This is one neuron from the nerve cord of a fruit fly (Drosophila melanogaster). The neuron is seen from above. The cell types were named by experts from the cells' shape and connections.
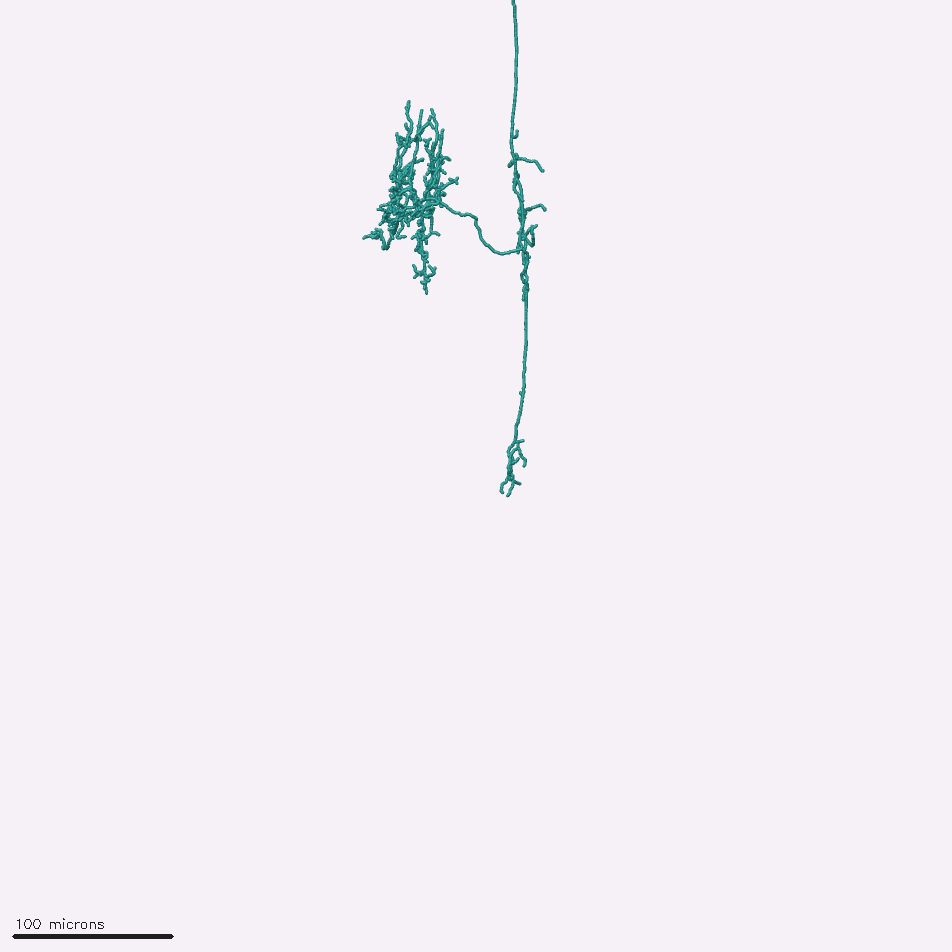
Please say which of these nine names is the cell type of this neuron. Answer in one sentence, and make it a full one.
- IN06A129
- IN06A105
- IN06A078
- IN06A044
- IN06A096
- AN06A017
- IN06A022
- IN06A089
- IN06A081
The cell type name for this neuron is AN06A017.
